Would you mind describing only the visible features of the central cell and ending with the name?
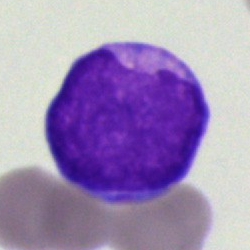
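The nucleus takes up nearly the whole of the cell. Its chromatin stains deep purple, with small paler spots scattered through it. No granules are visible anywhere in the cell, and no clear vacuoles are seen. This cell is a blast.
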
